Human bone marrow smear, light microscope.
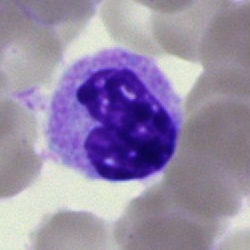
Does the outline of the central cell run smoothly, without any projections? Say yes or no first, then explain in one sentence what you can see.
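Yes. The cell outline is roughly round and smooth.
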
